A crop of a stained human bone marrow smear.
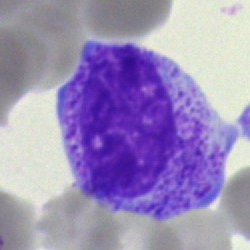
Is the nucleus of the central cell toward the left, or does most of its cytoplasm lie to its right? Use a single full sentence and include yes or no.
Yes, it is toward the left that the nucleus of this cell lies.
